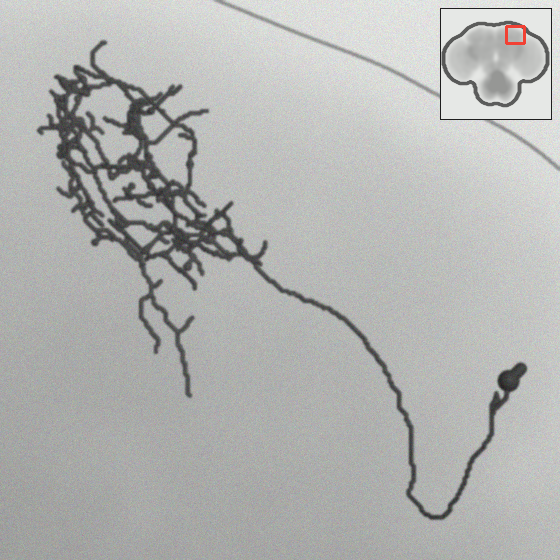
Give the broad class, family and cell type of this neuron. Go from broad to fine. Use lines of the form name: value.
broad class: central-brain intrinsic neuron
family: hemilineage SLPal3_and_SLPal4_dorsal
cell type: CB4120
